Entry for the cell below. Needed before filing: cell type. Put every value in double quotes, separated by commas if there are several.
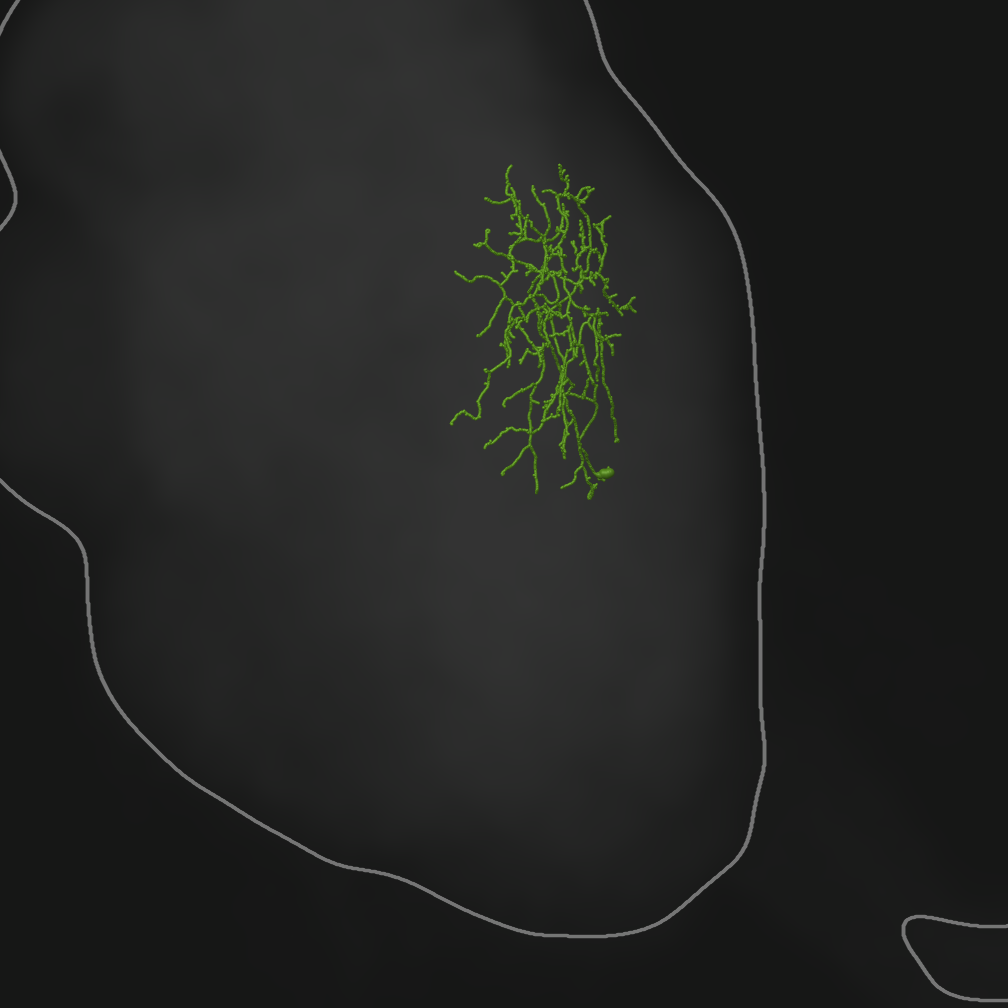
"Li19"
